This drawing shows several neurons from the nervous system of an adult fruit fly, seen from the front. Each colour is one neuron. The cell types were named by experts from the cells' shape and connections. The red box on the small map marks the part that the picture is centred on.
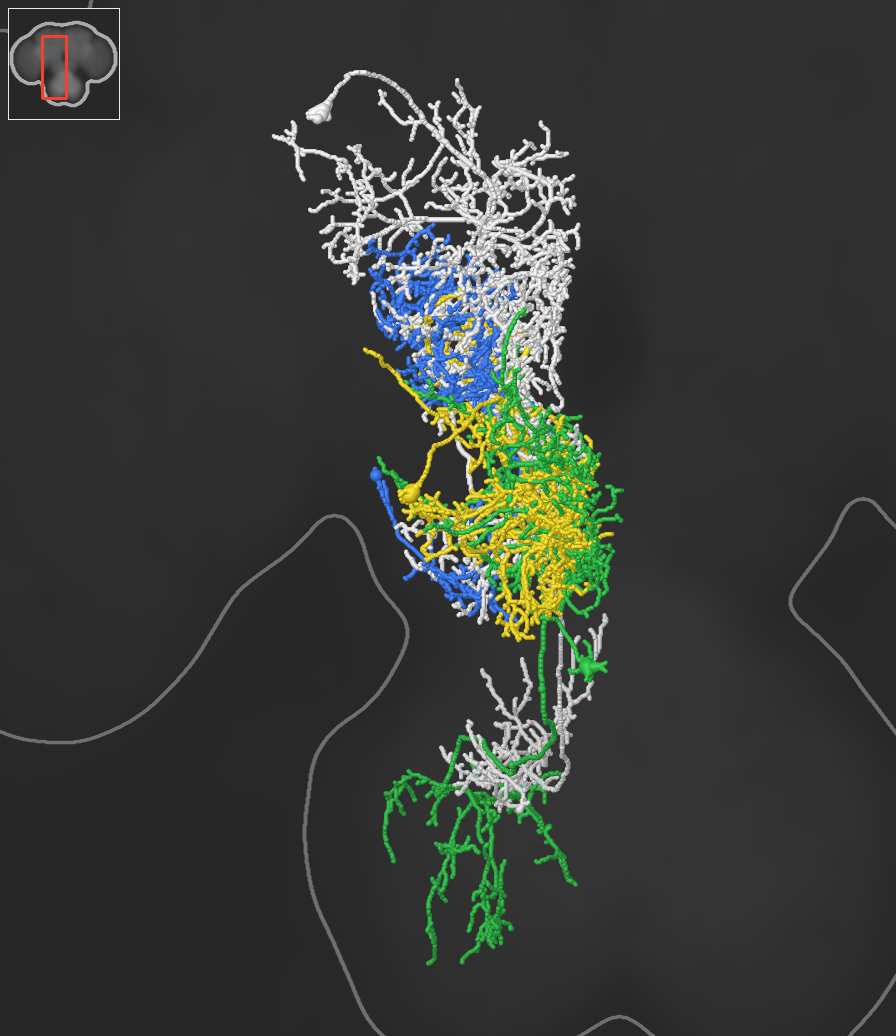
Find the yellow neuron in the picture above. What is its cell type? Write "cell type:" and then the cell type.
cell type: GNG502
